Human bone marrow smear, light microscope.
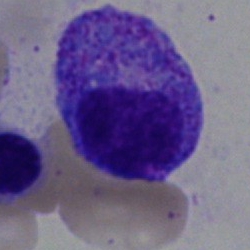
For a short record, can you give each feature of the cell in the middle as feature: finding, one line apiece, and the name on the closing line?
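Nucleus: sitting low in the cell, with most of the cytoplasm above it
Chromatin: dense, dark purple
Cytoplasm: abundant, blue-violet
Granules: many fine purple-red ones, scattered through the cytoplasm
Name: so, a promyelocyte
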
